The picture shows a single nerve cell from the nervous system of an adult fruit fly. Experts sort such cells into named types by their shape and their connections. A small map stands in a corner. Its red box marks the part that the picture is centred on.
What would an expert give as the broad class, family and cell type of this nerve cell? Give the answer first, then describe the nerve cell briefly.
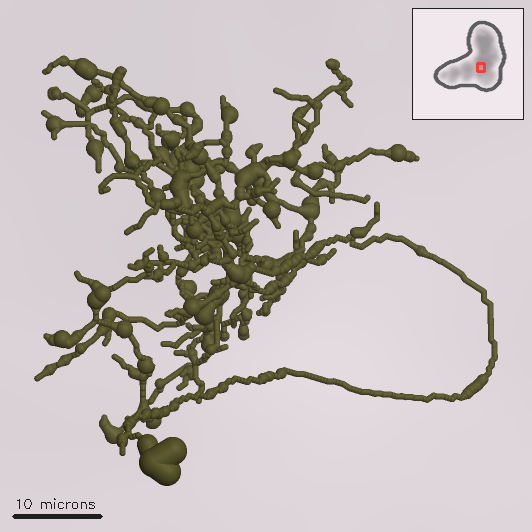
It is a central-brain intrinsic neuron. The family is hemilineage VLPl4_dorsal. Its cell type is LHAV4a4. The cell body is at the lower left of the picture. From left to right in the picture it spans about 55 microns. The picture shows dozens of branch ends.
